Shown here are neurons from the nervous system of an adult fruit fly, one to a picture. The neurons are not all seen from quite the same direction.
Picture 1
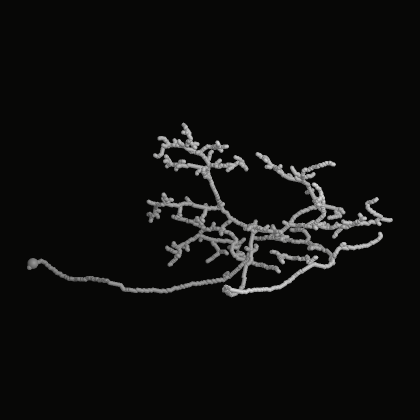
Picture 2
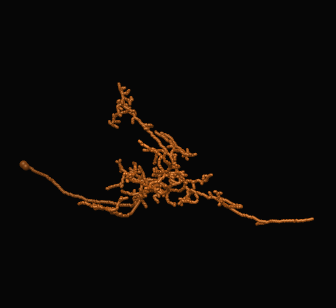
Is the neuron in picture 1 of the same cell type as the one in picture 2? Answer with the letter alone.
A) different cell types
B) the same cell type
B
